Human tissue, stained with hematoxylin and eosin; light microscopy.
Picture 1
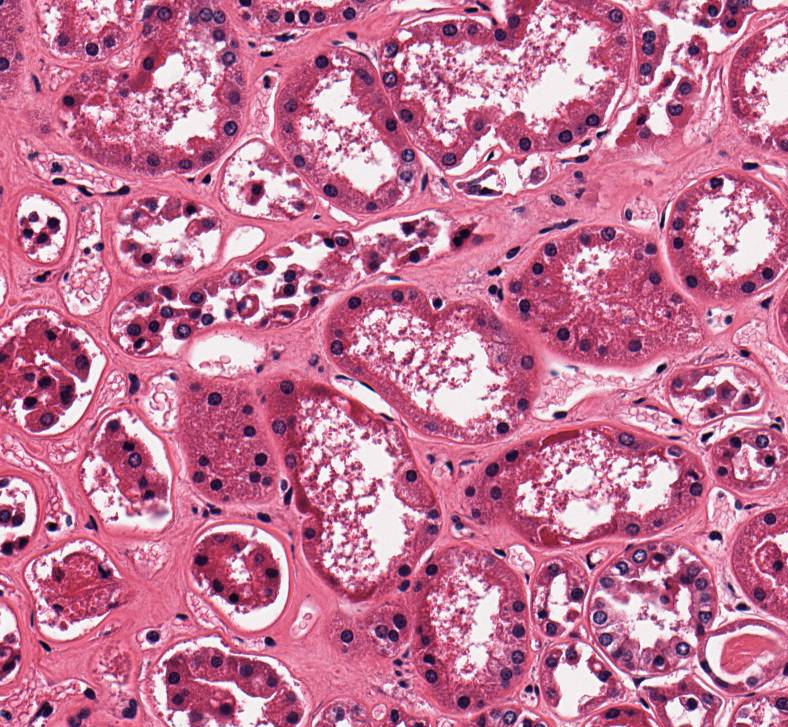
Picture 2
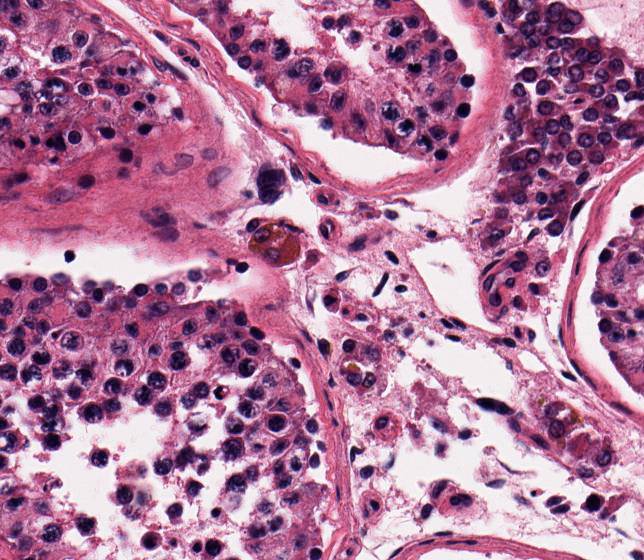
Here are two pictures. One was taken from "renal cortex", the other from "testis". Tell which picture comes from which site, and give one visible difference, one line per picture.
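Site of picture 1: renal cortex. Each tubule is lined by a single layer of cuboidal epithelial cells.
Site of picture 2: testis. The tubules are lined by many layers of cells that fill most of each tubule's interior.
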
